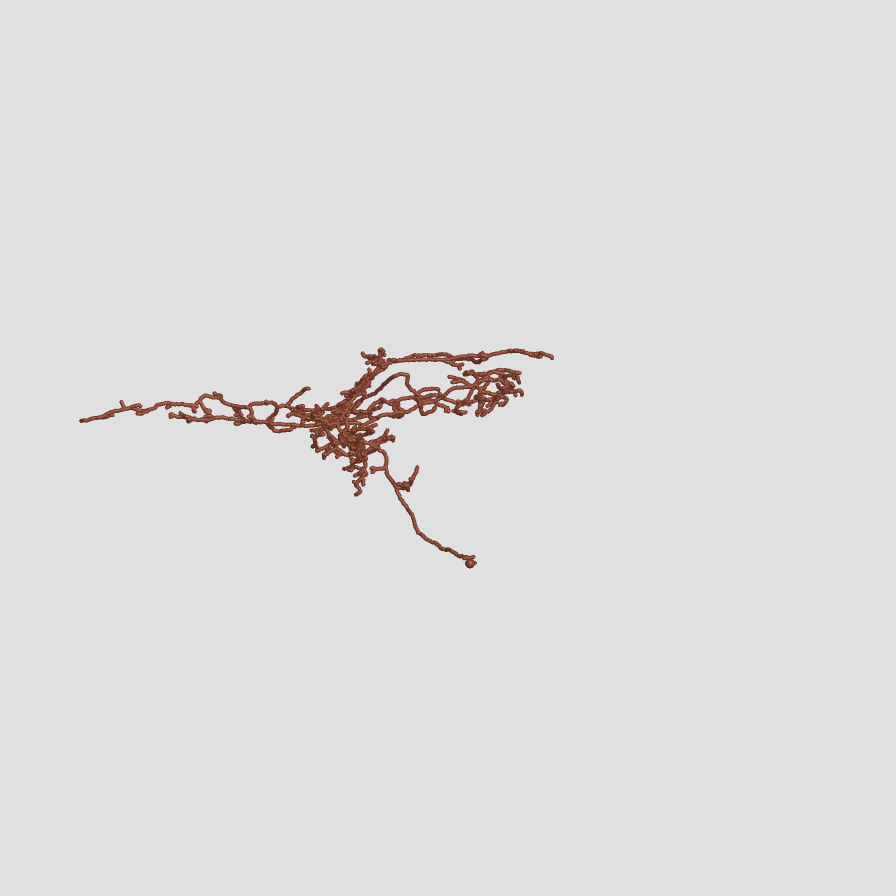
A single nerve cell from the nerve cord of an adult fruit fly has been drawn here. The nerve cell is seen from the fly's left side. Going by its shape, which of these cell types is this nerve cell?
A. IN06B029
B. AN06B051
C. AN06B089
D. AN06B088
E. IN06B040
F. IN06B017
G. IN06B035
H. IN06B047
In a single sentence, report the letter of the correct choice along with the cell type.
Regarding cell type, the nerve cell matches IN06B017, option F.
